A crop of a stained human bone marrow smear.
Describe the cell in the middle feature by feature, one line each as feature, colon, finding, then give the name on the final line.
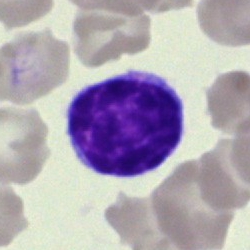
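Outline: round and smooth
Chromatin: dense, dark purple, paler streaks between coarse clumps
Cytoplasm: scarcely visible, at most a very thin rim at the edge
Granules: none visible
Name: lymphocyte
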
